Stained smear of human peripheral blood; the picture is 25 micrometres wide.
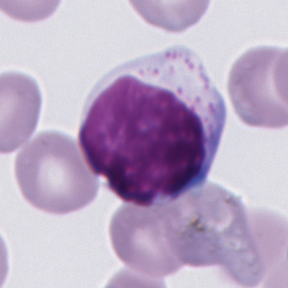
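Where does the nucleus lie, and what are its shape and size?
It sits off-centre toward the lower left of the cell, is round in outline and measures about 11 micrometres across, in a cell about 13 micrometres across.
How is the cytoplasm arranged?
It forms a pale grey-blue crescent, mainly along the upper and right side of the nucleus, with its granules lying mostly in the upper part.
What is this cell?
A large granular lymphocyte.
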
